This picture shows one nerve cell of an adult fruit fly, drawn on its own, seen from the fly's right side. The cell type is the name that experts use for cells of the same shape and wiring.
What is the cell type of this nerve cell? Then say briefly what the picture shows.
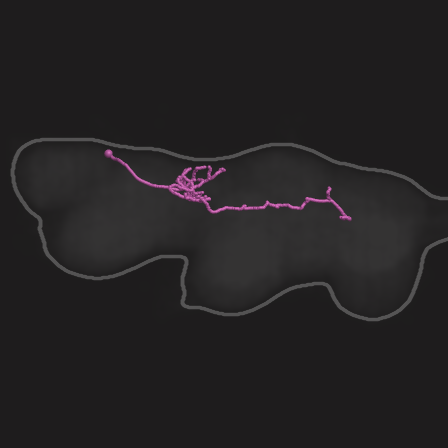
It is of cell type IN07B100. Its broad class is nerve-cord intrinsic neuron. In this view it is more than twice as wide as it is tall.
